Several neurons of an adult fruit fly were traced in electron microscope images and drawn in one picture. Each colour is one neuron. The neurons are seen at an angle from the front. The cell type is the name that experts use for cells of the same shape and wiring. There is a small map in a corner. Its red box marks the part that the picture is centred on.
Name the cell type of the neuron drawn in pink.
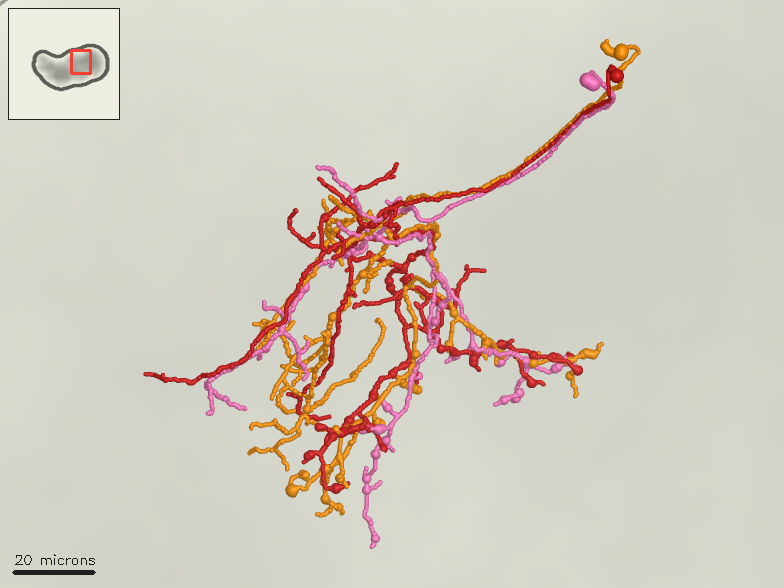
CB3999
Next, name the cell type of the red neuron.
CB4000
